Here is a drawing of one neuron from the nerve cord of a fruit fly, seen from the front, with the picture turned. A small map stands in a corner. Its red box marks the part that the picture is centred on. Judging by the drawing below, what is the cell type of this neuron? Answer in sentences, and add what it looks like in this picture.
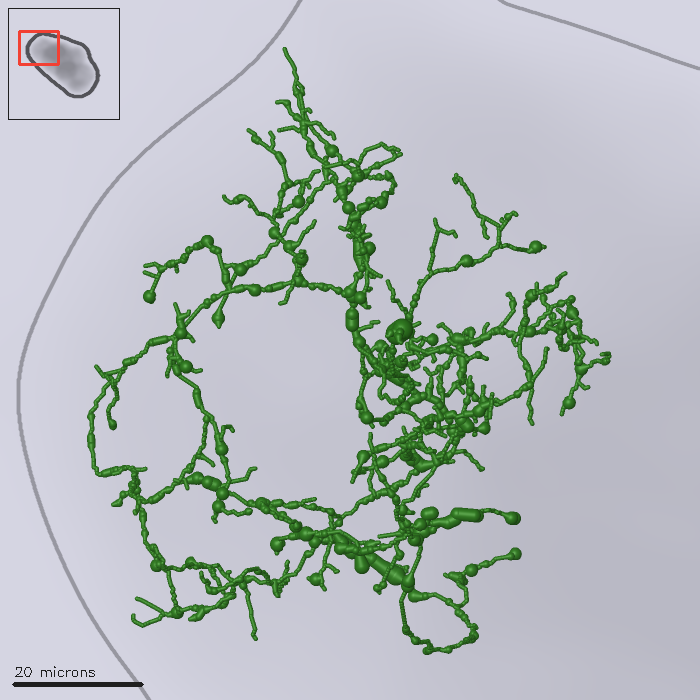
Its cell type is IN16B057. It is a nerve-cord intrinsic neuron. From top to bottom in the picture it spans about 95 microns. As drawn here it is about as wide as it is tall.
